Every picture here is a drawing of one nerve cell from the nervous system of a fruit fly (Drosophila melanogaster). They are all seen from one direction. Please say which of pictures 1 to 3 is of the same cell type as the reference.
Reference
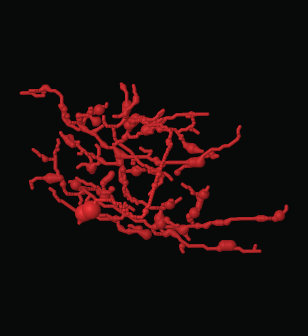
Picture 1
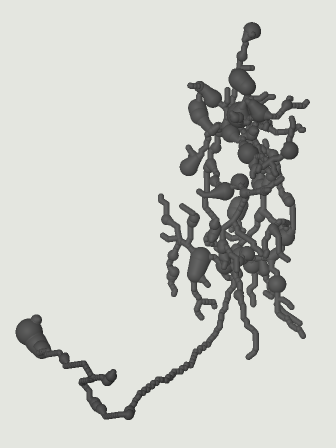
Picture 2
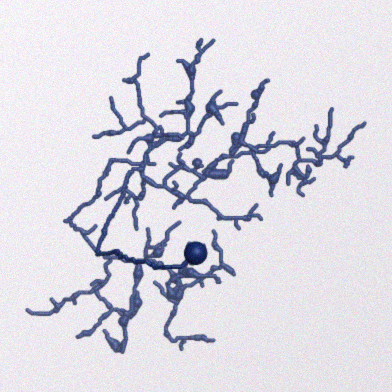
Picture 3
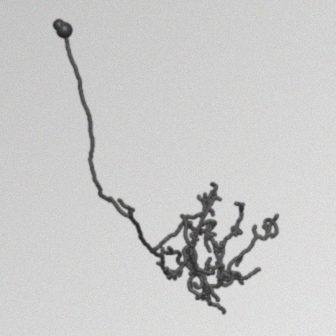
Picture 2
